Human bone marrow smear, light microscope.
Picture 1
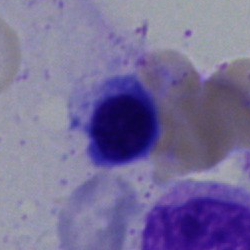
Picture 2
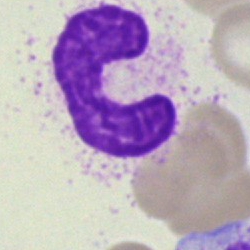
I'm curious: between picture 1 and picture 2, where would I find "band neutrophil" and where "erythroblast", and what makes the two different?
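The erythroblast is in picture 1, and the band neutrophil in picture 2. The erythroblast has a roughly round outline, and its nucleus occupies most of the cell. Its chromatin is dense and very dark purple, with no nucleolus to be seen.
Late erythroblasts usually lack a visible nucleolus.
The cytoplasm stains deep blue and forms a rim that is widest on the upper-left side of the nucleus. In the band neutrophil, the nucleus is a thick curved band shaped like a C, opening to the right.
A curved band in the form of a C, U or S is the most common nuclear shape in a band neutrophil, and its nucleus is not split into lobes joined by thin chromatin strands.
No nucleoli are visible in this nucleus either. The band neutrophil has no sharp outer edge; its granules thin out gradually into the background. Red cells lie against this granular zone on its right side.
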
